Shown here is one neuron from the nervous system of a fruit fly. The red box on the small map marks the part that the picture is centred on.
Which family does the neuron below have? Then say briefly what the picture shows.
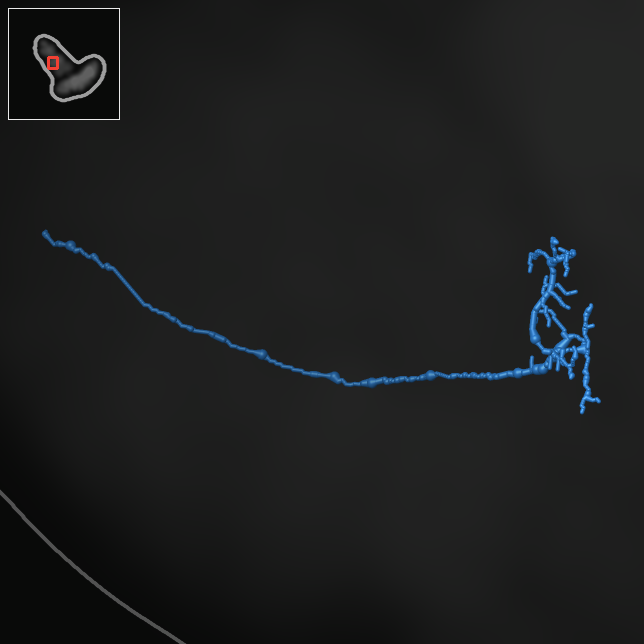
The name of its family is class gustatory. This is a sensory neuron entering the nerve cord. The drawing shows no cell body. As drawn here it is more than twice as wide as it is tall.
